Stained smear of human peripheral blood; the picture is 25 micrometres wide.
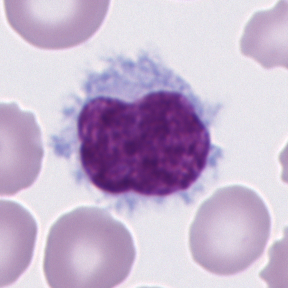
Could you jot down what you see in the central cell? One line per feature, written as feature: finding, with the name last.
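Projections: fine, hair-like, of cytoplasm, from all around the cell
Size: cell about 14 micrometres across
Nucleus: about 11 micrometres across, a shallow notch at the top giving a two-lobed shape
Cytoplasm: pale blue, widest band above the nucleus
Name: hairy cell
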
